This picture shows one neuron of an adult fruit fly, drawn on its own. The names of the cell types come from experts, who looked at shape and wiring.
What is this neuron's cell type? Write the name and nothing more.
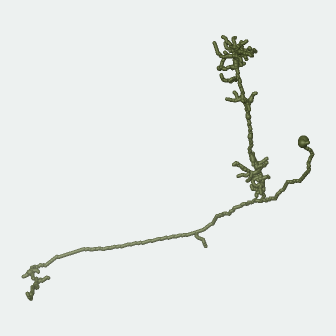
T2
